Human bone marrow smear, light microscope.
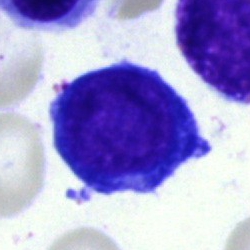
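Proerythroblast: the cell in the middle of a stained human bone marrow smear, seen by light microscopy. Its outline is roughly round, with a small blunt bulge at the lower right edge. The cytoplasm stains deep blue, and no granules are visible in it. The chromatin is finely textured rather than coarsely clumped.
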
